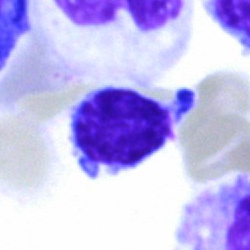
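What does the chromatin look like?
Dense and dark purple, with a coarse, clumped texture.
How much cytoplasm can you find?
Very little, at most a thin rim around the nucleus.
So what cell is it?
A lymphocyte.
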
